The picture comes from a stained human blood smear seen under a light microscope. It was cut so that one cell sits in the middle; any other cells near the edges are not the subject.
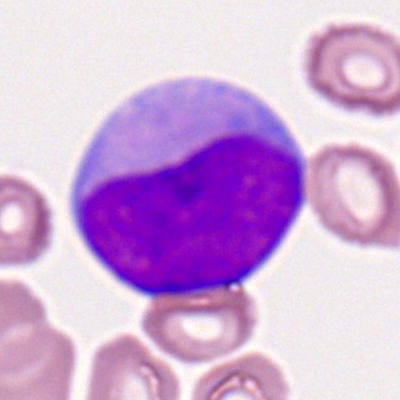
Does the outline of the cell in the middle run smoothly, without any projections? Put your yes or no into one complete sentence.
Yes, the edge of this cell is smooth and even.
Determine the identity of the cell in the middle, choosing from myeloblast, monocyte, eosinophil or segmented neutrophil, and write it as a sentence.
Located at the centre of the crop is a myeloblast.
